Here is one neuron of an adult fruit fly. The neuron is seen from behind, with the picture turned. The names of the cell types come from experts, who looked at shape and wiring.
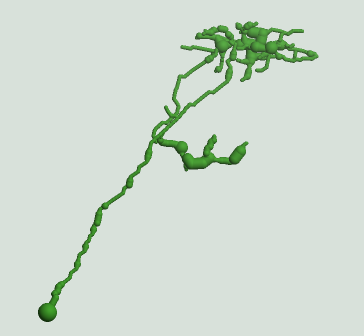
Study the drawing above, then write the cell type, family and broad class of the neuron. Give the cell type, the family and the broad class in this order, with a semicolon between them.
T5c; T; optic-lobe intrinsic neuron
